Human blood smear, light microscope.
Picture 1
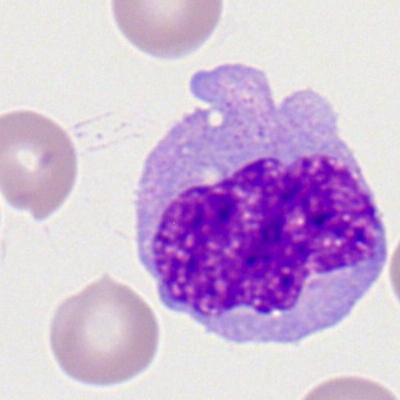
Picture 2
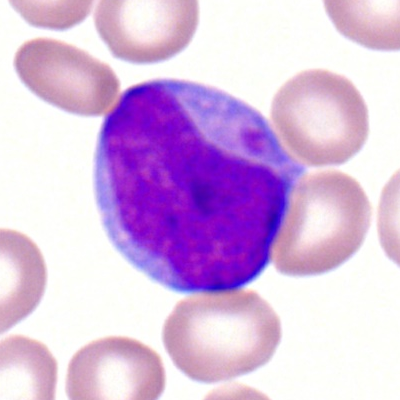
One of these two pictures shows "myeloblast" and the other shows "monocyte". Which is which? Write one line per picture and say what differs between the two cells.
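Picture 1: monocyte. A small clear vacuole lies in the upper cytoplasm.
Picture 2: myeloblast. No vacuoles are visible in the cytoplasm.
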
